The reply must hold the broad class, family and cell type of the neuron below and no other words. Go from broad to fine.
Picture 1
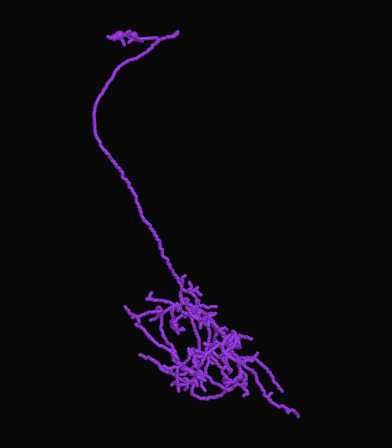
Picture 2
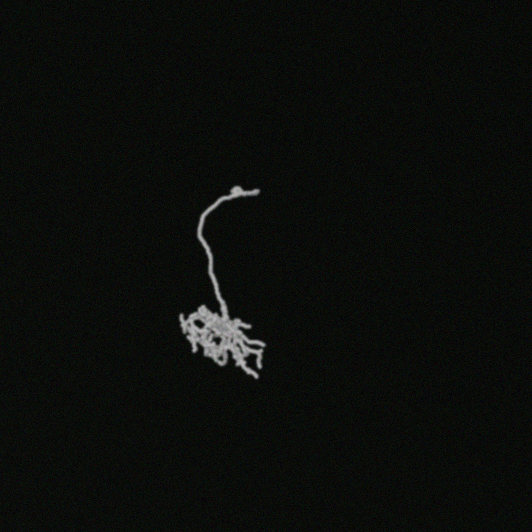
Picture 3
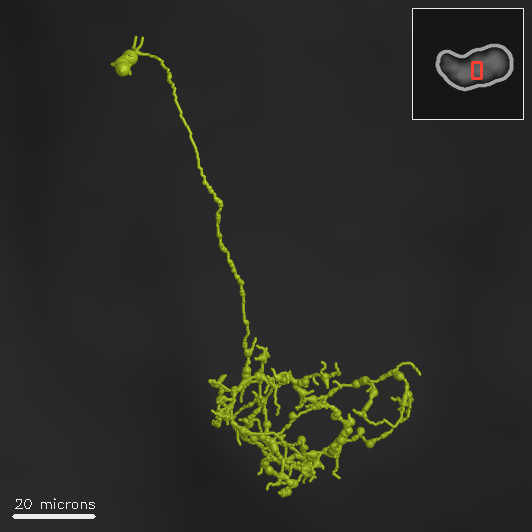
central-brain intrinsic neuron; hemilineage VLPl4_anterior; CB1682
